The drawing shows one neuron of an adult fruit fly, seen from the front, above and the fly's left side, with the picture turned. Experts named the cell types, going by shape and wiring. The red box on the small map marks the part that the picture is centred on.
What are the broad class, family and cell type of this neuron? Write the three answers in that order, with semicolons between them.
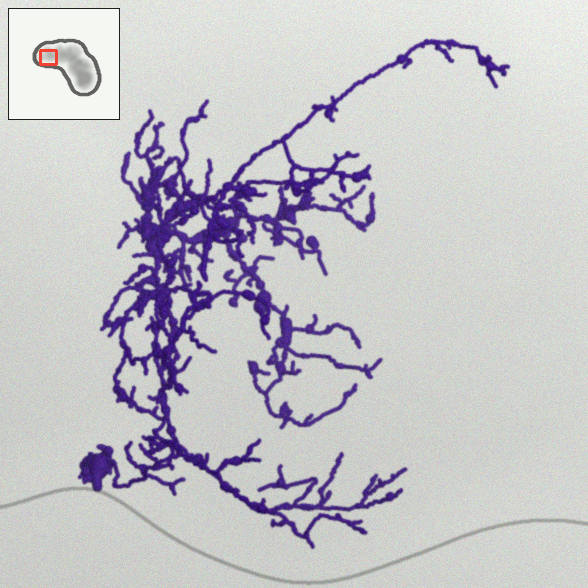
nerve-cord intrinsic neuron; hemilineage 19A; IN19A044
